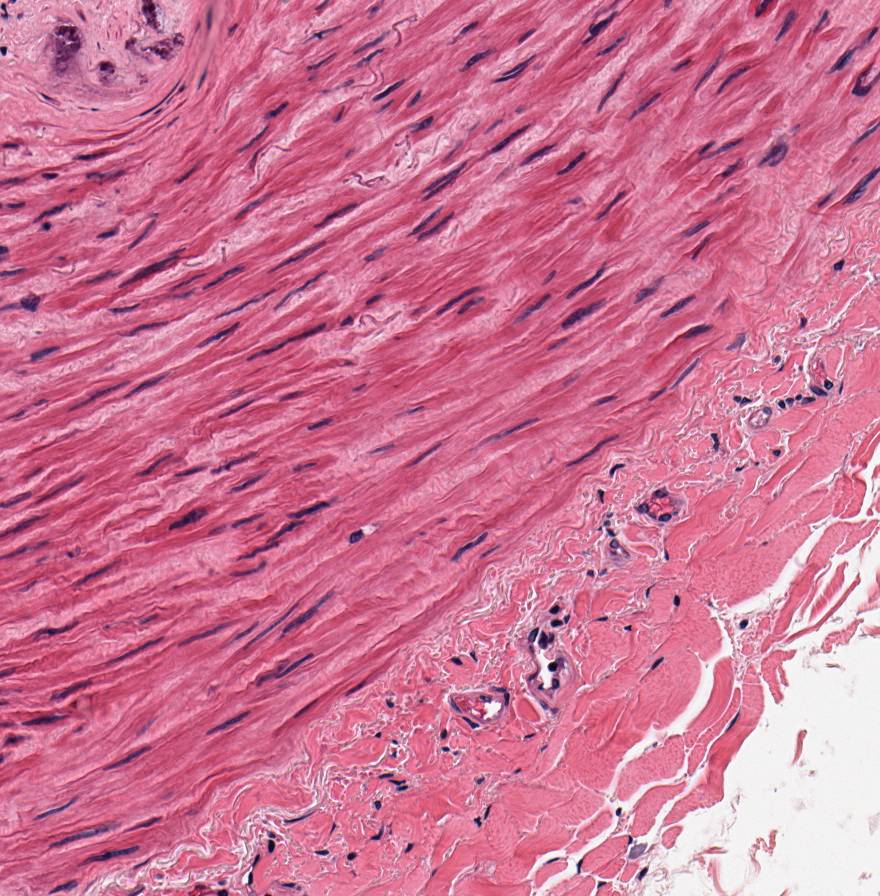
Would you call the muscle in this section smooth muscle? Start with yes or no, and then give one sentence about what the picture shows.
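Yes. A broad band of smooth muscle fills the upper left of the field, with connective tissue along its lower right edge.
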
